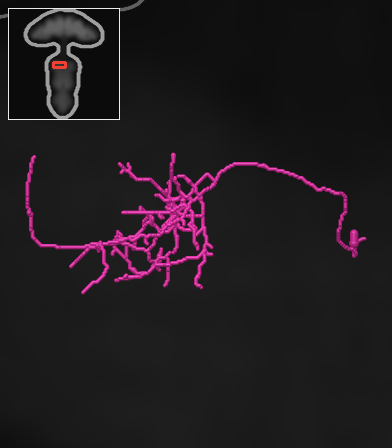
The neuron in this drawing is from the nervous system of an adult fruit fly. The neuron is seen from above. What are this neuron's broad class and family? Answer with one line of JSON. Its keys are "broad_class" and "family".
{"broad_class": "nerve-cord intrinsic neuron", "family": "hemilineage 14A"}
